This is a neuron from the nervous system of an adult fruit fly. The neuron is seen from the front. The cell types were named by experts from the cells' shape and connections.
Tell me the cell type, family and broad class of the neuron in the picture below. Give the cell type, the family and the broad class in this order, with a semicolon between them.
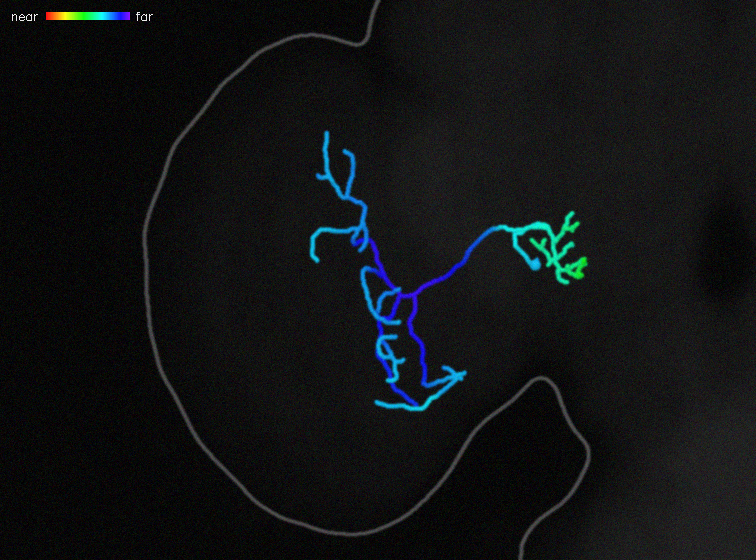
LPT113; LPT; visual centrifugal neuron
